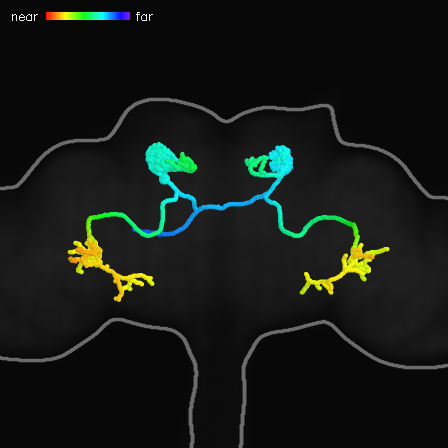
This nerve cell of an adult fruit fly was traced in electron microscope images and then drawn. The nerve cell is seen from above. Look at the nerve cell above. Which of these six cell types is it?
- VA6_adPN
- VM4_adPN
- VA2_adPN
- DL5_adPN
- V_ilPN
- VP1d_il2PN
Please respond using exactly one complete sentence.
This neuron is typed as V_ilPN.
